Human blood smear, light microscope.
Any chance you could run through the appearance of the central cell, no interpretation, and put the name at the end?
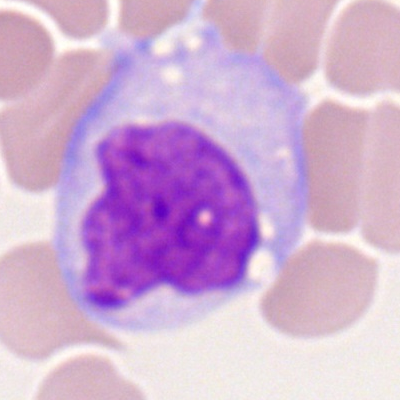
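First, the outline: a small pointed tag projects from the top edge. Next, the nucleus: irregular, with folded and indented edges, sitting in the lower part of the cell so that the widest band of cytoplasm lies above it. Then the cytoplasm: a few small clear vacuoles, most of them near the top. The cell is a monocyte.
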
